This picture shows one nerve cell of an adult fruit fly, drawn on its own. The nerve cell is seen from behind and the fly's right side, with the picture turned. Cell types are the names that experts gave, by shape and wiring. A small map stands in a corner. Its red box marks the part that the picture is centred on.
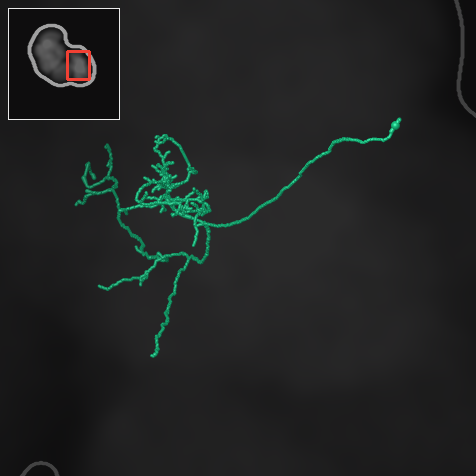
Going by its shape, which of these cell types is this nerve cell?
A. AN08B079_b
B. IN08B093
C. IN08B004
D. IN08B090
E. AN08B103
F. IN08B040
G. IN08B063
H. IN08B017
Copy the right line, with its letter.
B. IN08B093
